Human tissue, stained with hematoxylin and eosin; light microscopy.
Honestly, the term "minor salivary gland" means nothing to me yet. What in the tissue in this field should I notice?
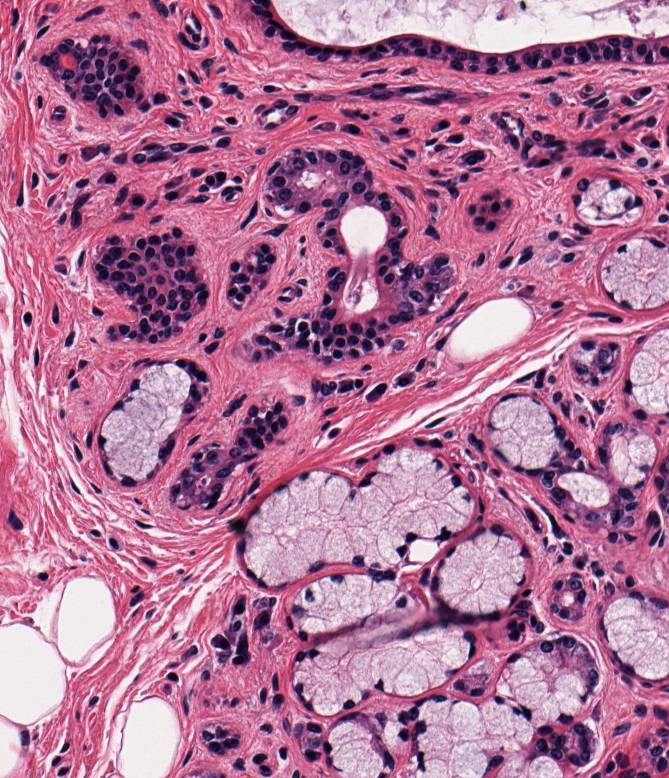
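This is minor salivary gland, and the lower right half is where that shows most plainly: rounded groups of mucous cells with pale, finely foamy, grey-blue cytoplasm fill most of it.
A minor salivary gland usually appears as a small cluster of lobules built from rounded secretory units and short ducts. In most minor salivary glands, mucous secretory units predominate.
Those mucous cells also have flattened nuclei pressed against their bases, which fits as well.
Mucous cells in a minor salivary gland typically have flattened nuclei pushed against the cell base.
Beyond that, compact clusters of small cells with crowded dark round nuclei and scant cytoplasm sit in the upper left, and several fat cells, empty white rounded spaces, lie at the lower left corner.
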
